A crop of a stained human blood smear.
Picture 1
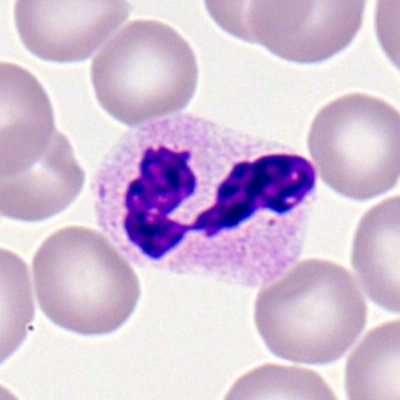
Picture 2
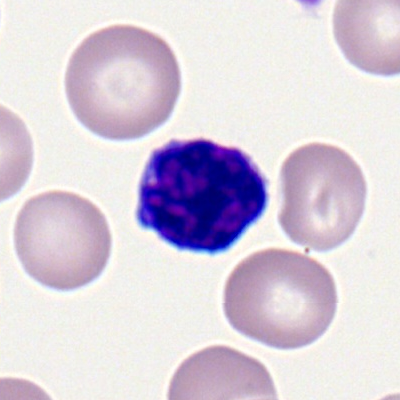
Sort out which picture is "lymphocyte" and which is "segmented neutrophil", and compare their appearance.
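Picture 1 shows the segmented neutrophil; picture 2 shows the lymphocyte. First, the nucleus: in the segmented neutrophil it consists of two lobes joined by a narrower band of nuclear material, with no nucleoli visible, whereas in the lymphocyte it fills almost the whole cell. Second, the chromatin: dark purple and coarsely clumped in picture 1, dense and clumped into darker and lighter purple patches in picture 2.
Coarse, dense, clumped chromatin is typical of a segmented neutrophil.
Third, the cytoplasm: the neutrophil's is pale pink, forms a wide rim around the nucleus and is filled with fine, faint lilac granules, while the lymphocyte's is a very thin pale blue rim with no granules visible.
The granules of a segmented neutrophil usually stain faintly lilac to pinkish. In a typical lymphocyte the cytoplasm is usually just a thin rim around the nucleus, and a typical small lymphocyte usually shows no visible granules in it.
Fourth, the outline: somewhat angular rather than smoothly round in picture 1, roughly round with a slightly uneven edge in picture 2. Finally, no vacuoles are visible in the lymphocyte.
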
